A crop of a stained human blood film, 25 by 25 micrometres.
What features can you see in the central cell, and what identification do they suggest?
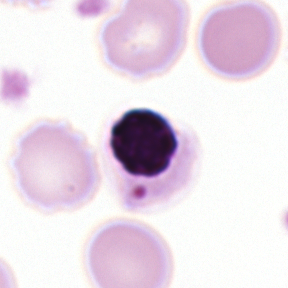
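Dense, very dark purple chromatin, almost black, fills a nucleus set off-centre toward the upper left of the cell. The widest cytoplasm lies on the nucleus's lower-right side; just below the nucleus, the cytoplasm holds a single small dark round dot. This is a normoblast.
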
